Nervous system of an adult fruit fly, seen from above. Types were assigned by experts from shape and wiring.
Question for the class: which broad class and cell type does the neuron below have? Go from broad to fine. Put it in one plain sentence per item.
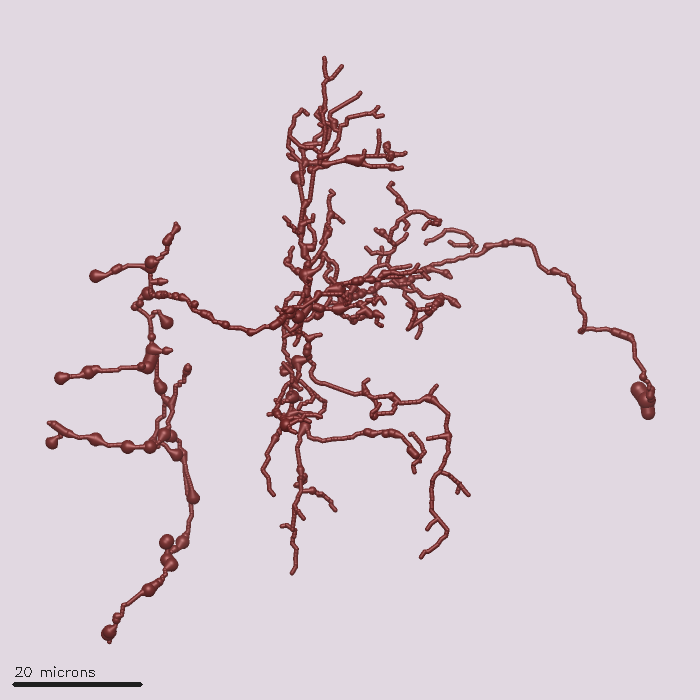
A nerve-cord intrinsic neuron, type INXXX295.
